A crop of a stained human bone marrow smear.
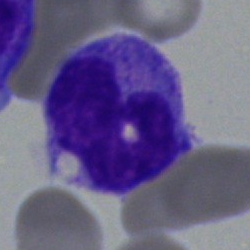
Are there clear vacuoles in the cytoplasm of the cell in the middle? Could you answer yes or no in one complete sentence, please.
Yes, its cytoplasm contains at least one clear vacuole.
